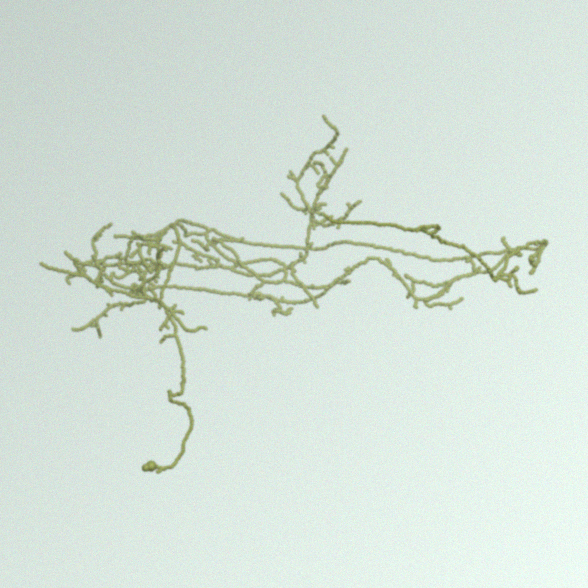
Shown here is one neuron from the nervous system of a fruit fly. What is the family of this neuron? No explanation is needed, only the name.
hemilineage DM4_dorsal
